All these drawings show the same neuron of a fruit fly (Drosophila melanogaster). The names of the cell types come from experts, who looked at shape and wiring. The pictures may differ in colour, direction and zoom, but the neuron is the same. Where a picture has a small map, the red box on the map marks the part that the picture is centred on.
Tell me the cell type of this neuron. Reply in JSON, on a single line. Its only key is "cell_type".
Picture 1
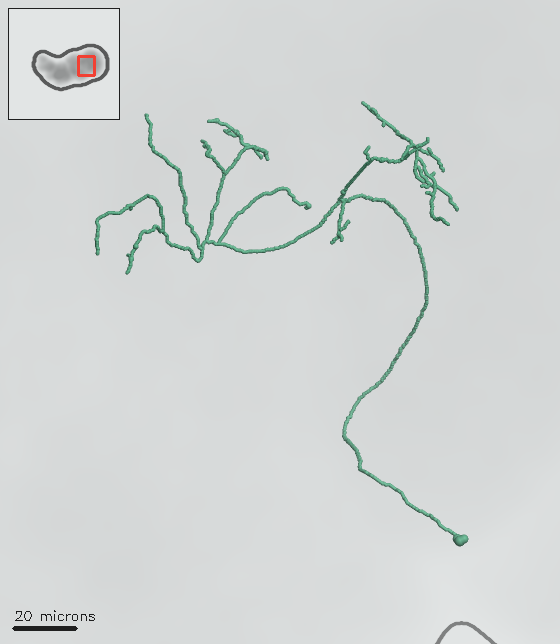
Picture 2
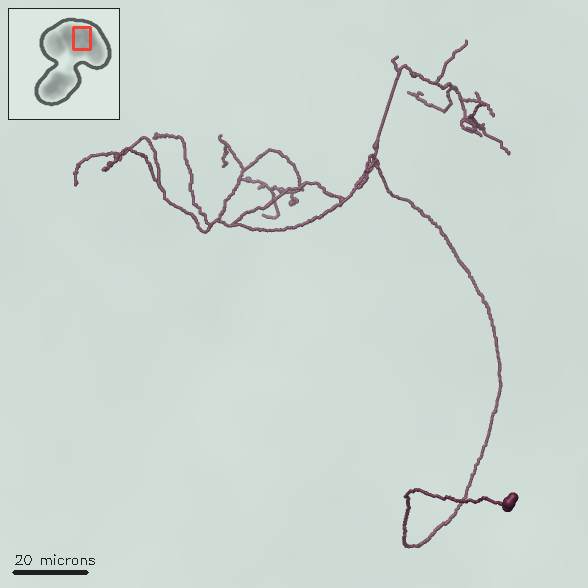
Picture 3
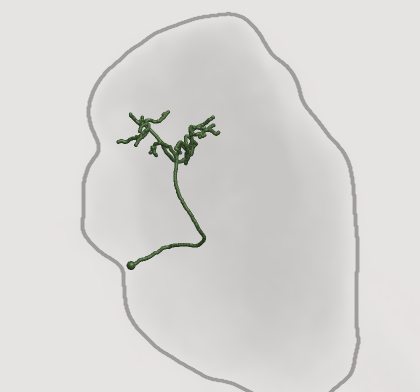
{"cell_type": "FB5W_b"}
